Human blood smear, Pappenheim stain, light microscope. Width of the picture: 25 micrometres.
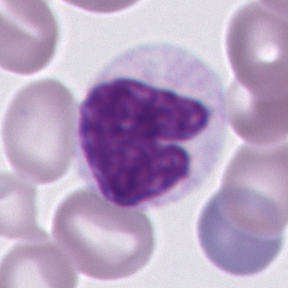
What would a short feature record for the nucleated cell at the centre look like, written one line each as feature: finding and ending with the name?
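Outline: round and smooth
Notch: a deep one, cutting into the nucleus from its right side
Cytoplasm: widest above and to the right of the nucleus
Granules: fine, pink-purple, in the cytoplasm
Name: segmented neutrophil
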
